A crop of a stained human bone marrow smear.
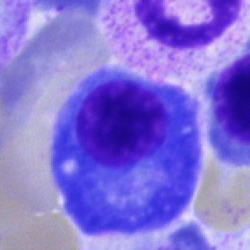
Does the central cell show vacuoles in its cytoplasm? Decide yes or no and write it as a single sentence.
Yes, the cytoplasm of this cell holds one or more clear vacuoles.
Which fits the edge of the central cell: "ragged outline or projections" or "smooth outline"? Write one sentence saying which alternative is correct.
The cell's outline is smooth, without projections.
